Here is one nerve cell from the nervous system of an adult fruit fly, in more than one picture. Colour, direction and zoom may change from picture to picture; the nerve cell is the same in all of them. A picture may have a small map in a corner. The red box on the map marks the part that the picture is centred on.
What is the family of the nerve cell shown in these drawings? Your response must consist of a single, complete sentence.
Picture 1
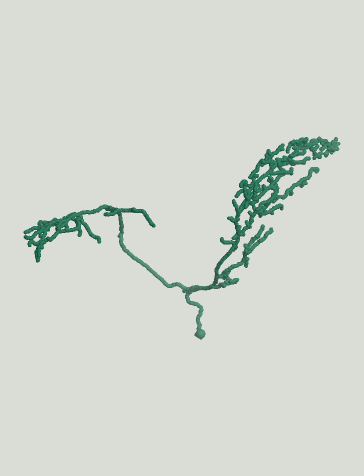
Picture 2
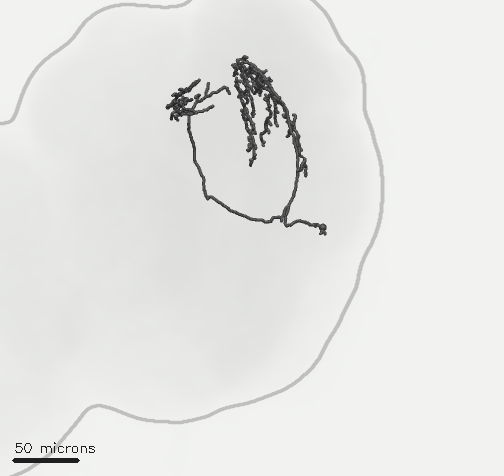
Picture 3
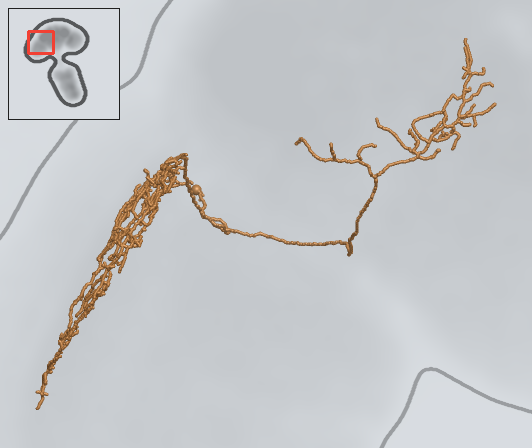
Belonging to family MeVP is this nerve cell.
